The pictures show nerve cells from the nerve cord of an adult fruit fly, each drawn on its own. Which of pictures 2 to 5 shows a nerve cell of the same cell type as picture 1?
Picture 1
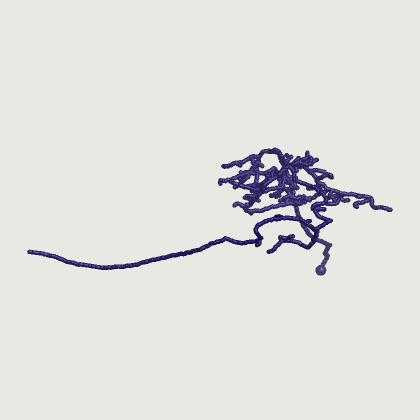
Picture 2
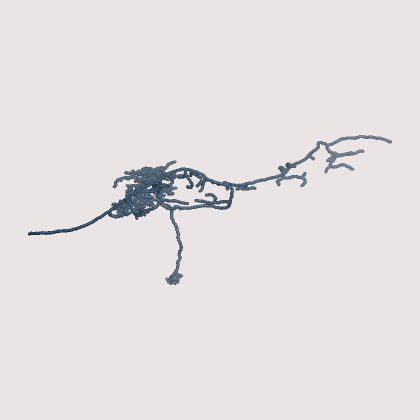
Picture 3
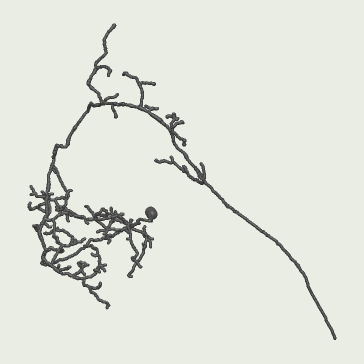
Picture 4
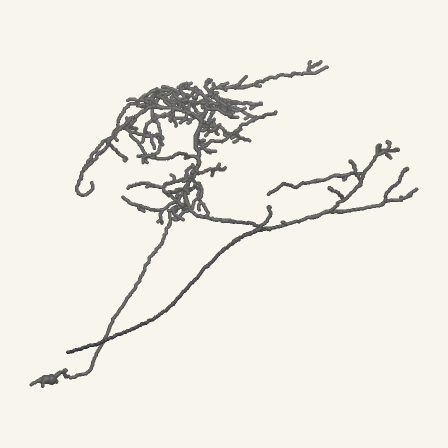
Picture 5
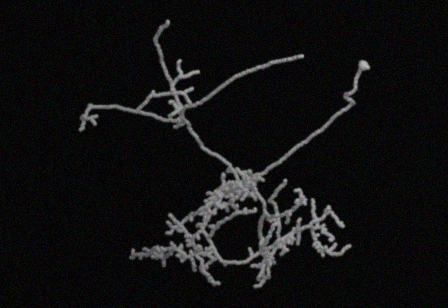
3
